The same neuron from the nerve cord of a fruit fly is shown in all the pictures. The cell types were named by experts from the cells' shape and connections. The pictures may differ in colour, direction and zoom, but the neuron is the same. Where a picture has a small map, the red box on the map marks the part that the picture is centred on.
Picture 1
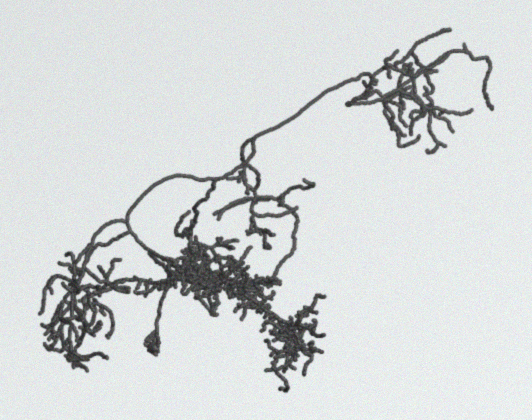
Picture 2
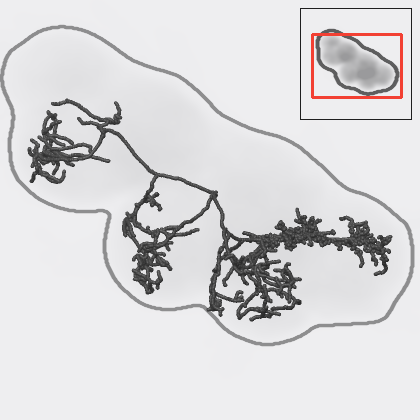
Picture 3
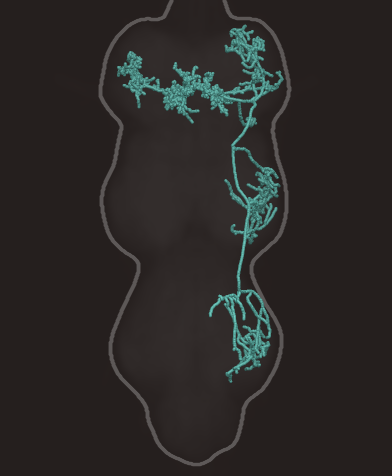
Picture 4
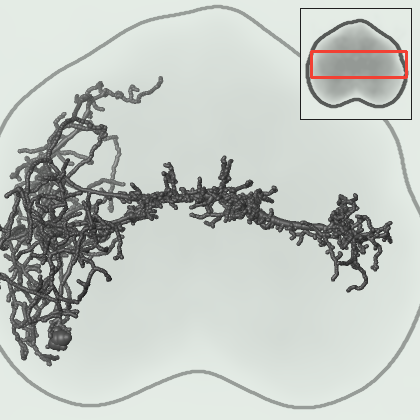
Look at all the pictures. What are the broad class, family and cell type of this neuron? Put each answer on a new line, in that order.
nerve-cord intrinsic neuron
hemilineage 12A
IN12A001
